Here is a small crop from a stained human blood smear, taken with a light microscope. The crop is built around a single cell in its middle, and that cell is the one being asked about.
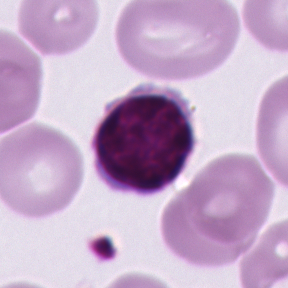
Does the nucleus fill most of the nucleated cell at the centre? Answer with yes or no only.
Yes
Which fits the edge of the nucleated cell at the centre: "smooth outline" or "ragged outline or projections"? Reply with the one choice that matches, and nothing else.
Ragged outline or projections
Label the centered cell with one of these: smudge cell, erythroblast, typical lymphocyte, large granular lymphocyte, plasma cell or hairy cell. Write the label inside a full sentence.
Among the cells in view, the one in the middle is a large granular lymphocyte.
